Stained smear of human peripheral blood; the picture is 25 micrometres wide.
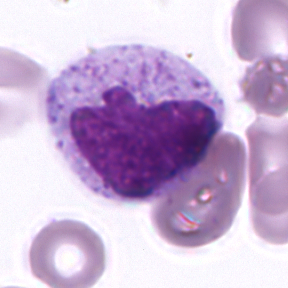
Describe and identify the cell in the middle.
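I'd say the outline is roughly round, its edge smooth. The nucleus looks irregular and folded, and a small knob rises from its upper edge. Fine purple granules are scattered through the cytoplasm, and I can't find any vacuoles. So this is a metamyelocyte.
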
